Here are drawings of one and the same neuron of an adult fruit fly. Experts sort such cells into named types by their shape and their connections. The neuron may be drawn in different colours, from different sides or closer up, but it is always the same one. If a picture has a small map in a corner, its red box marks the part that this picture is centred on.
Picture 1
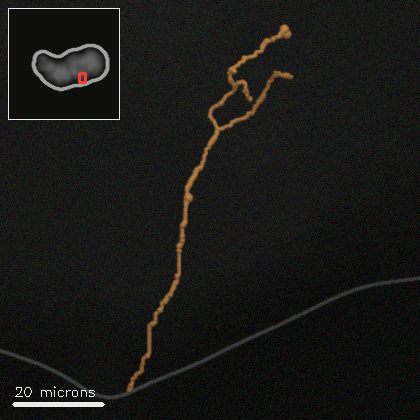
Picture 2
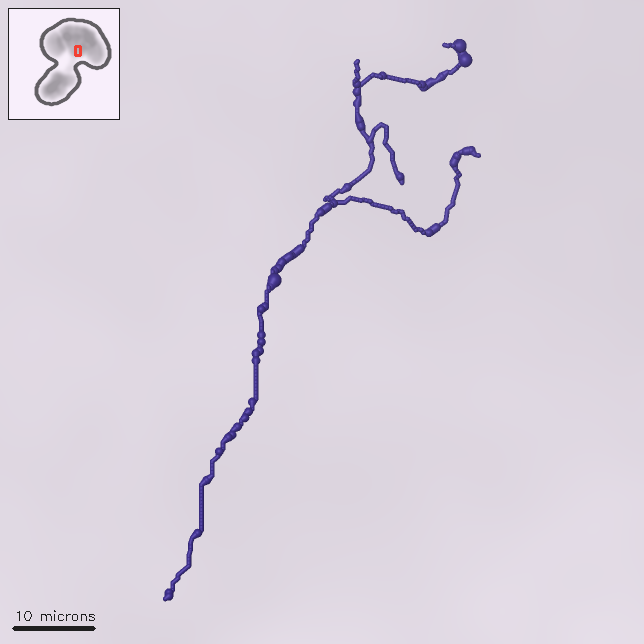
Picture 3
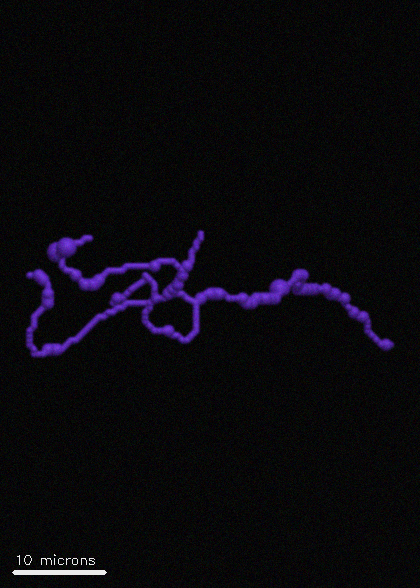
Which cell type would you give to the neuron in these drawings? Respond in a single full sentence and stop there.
This particular neuron has the cell type LB1d.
